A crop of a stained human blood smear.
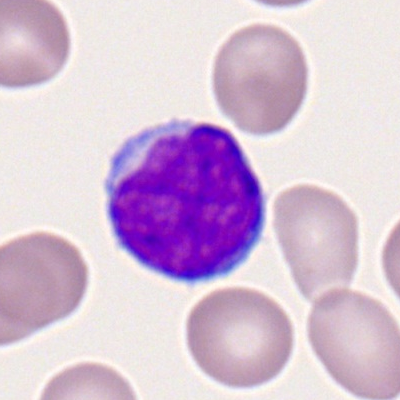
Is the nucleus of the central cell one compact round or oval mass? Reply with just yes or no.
Yes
